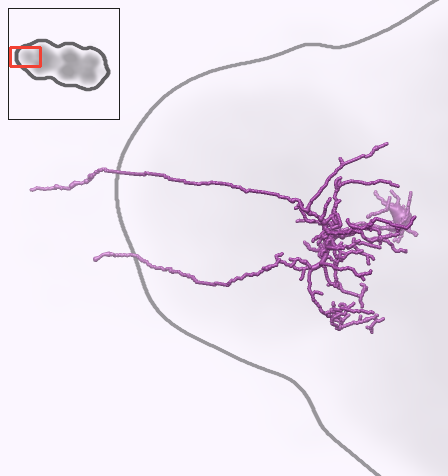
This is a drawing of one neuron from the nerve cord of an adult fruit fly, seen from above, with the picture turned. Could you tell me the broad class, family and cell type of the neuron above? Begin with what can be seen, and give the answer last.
Dozens of branch ends can be seen. As drawn here it is wider than it is tall. It is an efferent neuron of the nerve cord. Its family is hemilineage 00B. It is of cell type EN00B026.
